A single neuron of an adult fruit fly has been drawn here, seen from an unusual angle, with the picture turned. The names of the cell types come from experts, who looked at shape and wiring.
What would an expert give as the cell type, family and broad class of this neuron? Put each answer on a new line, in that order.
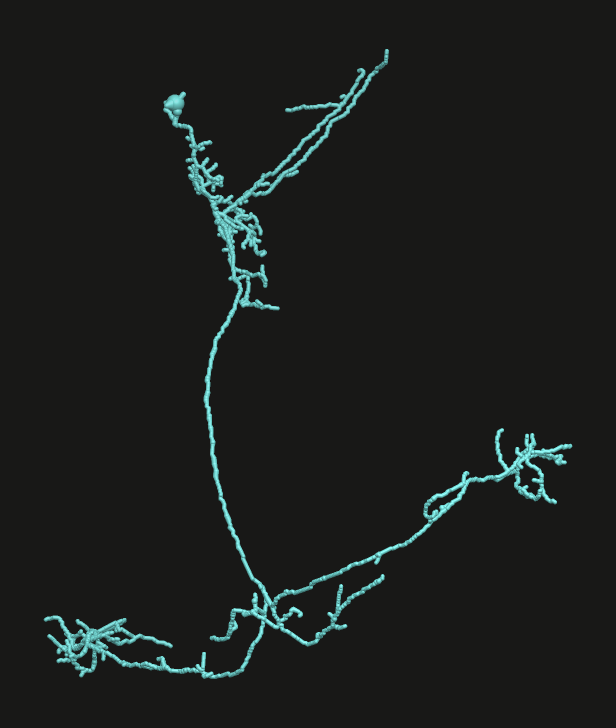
FLA001m
hemilineage FLAa3
central-brain intrinsic neuron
